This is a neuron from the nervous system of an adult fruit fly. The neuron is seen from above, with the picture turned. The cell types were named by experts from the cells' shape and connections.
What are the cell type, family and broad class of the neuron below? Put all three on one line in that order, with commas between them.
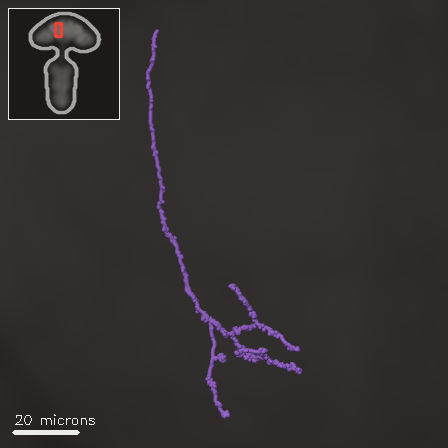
JO-EV3, class mechanosensory, sensory neuron entering the brain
